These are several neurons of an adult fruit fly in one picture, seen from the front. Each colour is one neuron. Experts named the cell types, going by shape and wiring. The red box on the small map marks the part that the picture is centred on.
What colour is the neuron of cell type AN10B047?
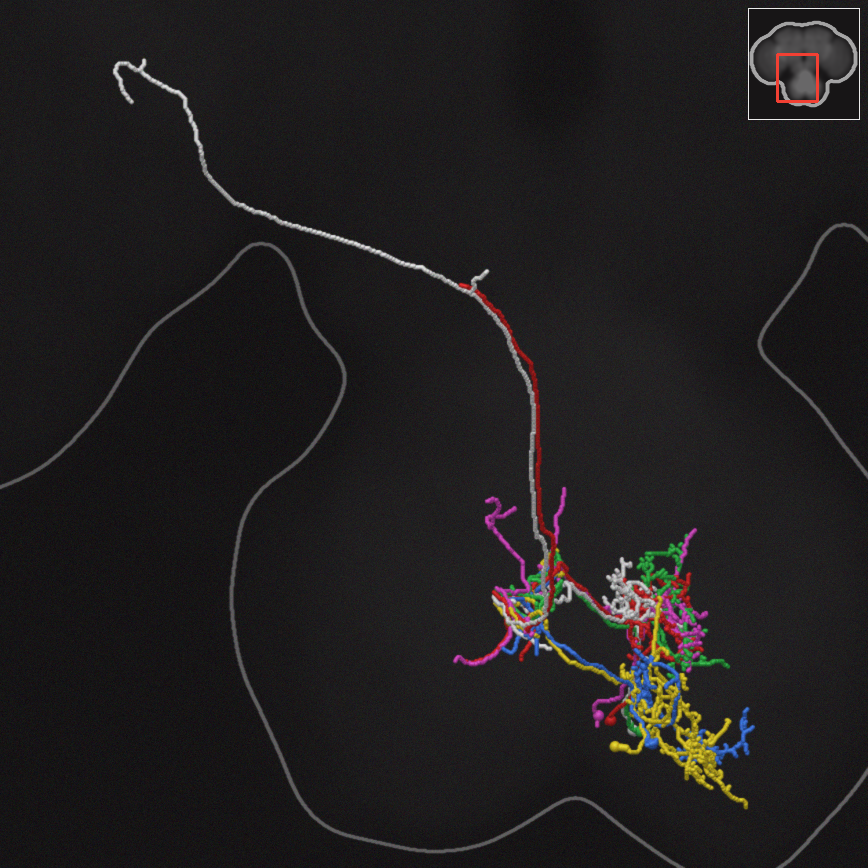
white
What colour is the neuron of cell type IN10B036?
yellow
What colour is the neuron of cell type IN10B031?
blue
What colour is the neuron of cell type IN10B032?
green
